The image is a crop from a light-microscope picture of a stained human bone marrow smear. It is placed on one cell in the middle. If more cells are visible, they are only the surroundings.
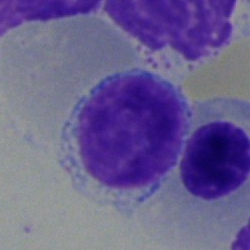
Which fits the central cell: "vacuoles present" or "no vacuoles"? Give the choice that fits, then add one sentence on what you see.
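Vacuoles present. Small clear vacuoles lie in the cytoplasm, mostly on the left side.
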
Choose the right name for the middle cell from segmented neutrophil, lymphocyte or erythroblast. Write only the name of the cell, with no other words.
lymphocyte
